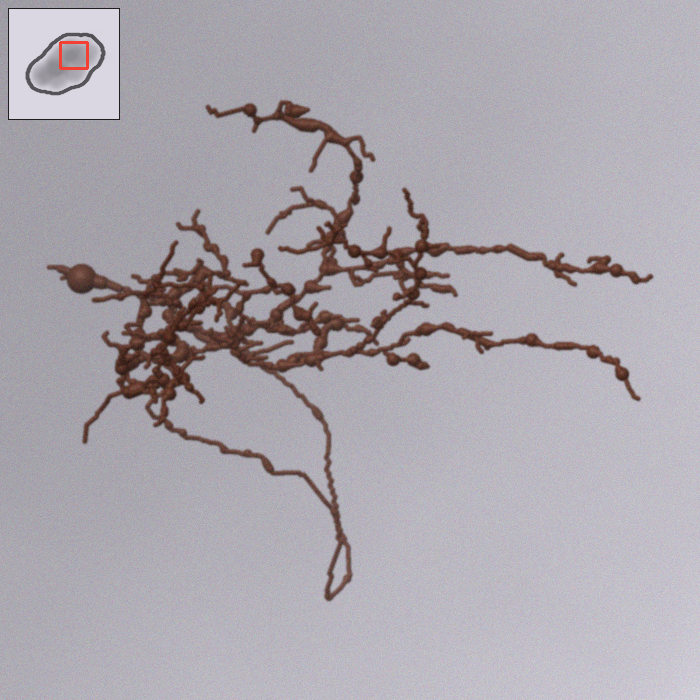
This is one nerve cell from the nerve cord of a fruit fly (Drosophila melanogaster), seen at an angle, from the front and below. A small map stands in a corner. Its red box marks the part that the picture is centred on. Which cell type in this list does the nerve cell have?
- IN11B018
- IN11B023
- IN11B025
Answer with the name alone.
IN11B025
